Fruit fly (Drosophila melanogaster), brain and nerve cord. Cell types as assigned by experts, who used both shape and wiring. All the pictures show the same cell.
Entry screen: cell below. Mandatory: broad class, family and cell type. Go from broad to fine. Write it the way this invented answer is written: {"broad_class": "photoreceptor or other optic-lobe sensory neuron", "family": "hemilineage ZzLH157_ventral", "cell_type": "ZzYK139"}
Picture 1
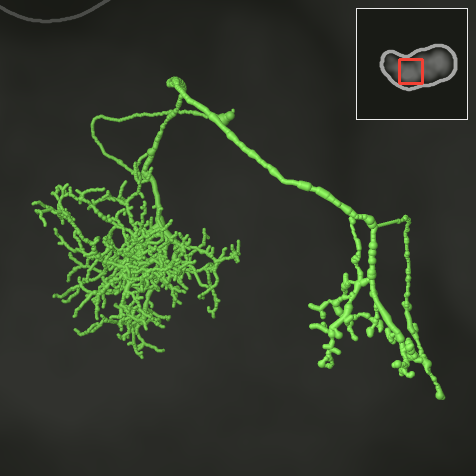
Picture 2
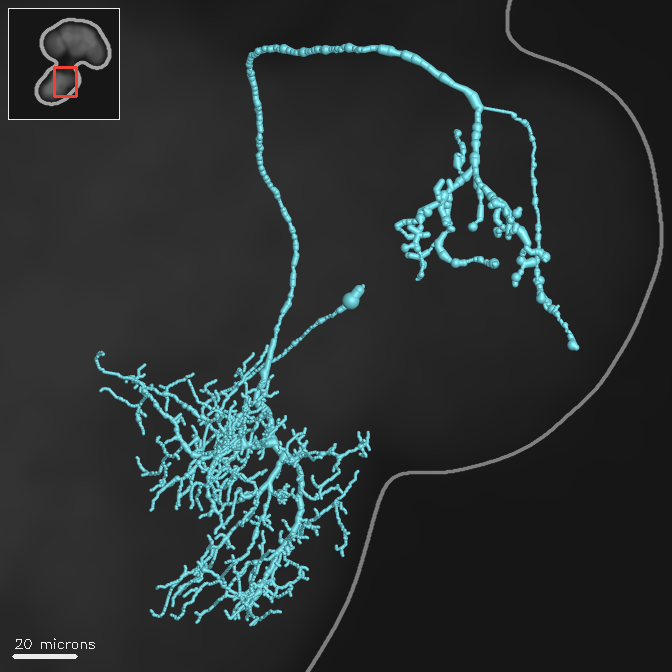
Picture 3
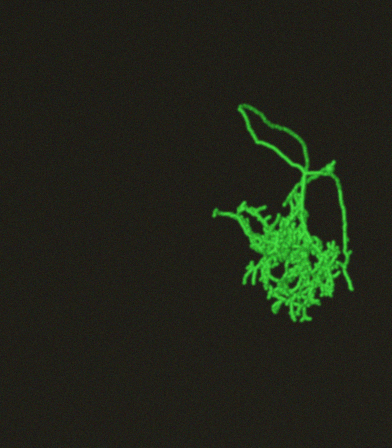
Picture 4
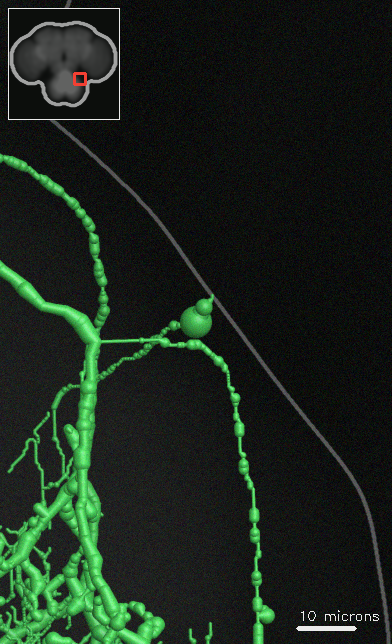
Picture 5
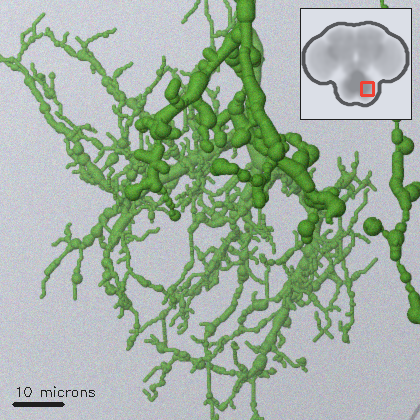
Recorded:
{"broad_class": "nerve-cord intrinsic neuron", "family": "hemilineage 19A", "cell_type": "IN19A014"}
